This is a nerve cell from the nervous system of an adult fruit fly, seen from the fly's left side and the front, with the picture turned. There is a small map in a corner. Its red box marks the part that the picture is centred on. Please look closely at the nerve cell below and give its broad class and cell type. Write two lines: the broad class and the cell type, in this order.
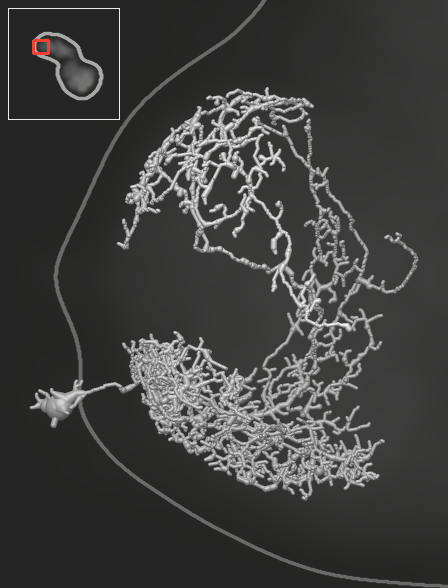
nerve-cord intrinsic neuron
INXXX149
